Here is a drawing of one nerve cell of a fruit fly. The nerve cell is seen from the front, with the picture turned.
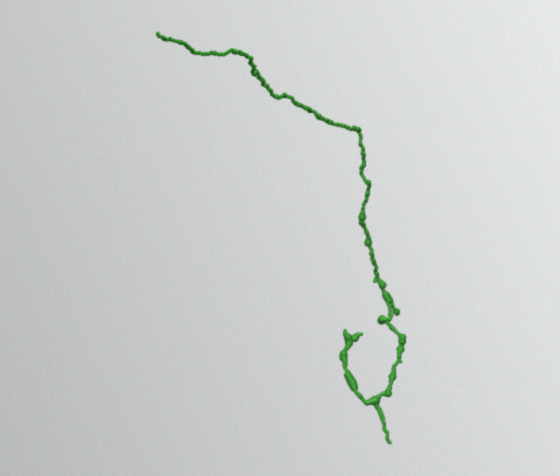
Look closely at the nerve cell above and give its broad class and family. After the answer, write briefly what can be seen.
This is a sensory neuron entering the brain. The name of its family is class mechanosensory. The drawing shows no cell body. There are a dozen or fewer branch ends.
